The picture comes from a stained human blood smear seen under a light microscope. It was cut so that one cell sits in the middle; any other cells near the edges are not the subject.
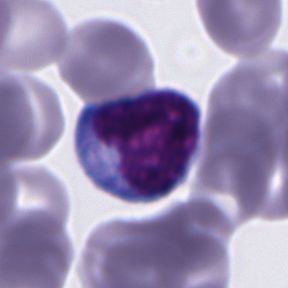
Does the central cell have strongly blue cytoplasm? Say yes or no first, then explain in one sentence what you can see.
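Yes. The cytoplasm is blue and forms a crescent mostly on the lower left side of the nucleus.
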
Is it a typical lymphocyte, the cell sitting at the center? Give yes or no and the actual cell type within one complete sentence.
Yes, what sits in the centre of the crop is a typical lymphocyte.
